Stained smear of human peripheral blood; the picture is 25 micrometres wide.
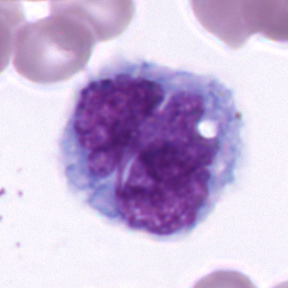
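Monocyte in a stained peripheral blood smear, about 16 micrometres across, with the nucleus filling about 70% of the cell's area. The nucleus is folded into several irregular lobes separated by pale clefts. The cytoplasm is pale greyish-blue, and one small round clear vacuole lies at the right edge of the nucleus. The cell outline is rounded, without distinct surface projections.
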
